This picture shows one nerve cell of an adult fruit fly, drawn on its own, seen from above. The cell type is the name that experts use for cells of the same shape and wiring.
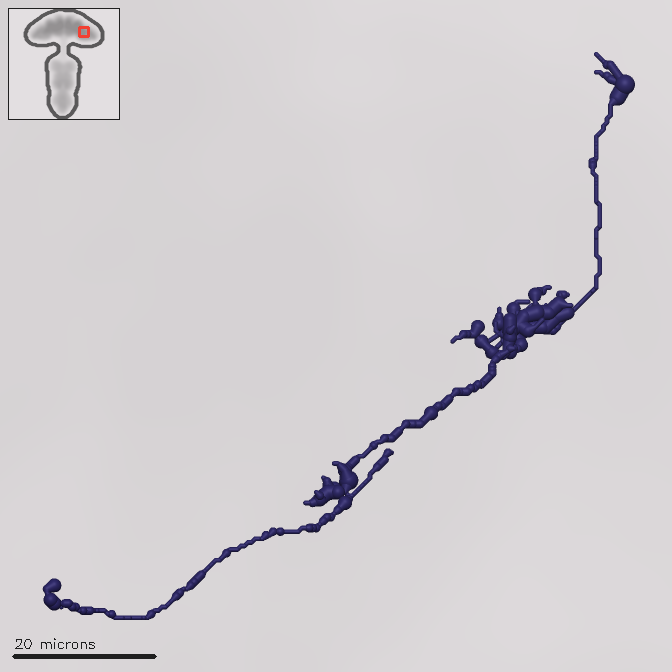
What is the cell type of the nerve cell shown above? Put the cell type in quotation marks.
"Tm1"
